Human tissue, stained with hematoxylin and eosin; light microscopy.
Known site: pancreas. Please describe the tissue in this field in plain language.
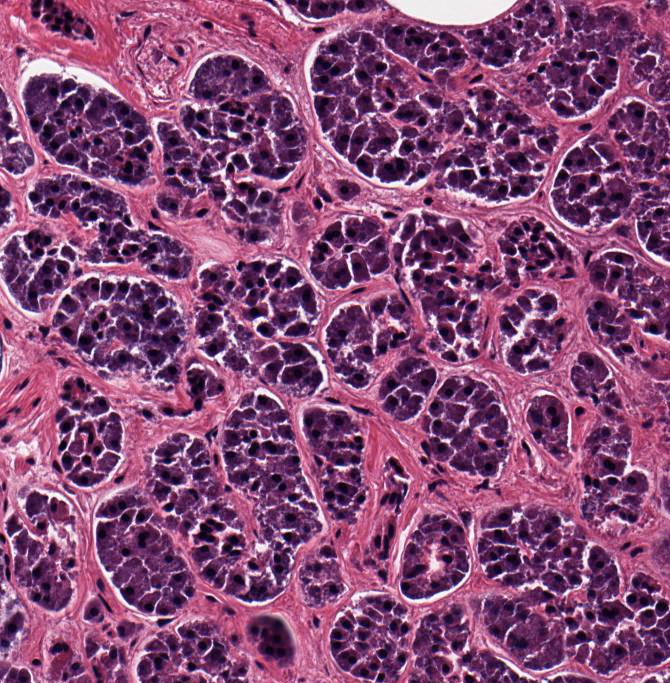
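Look across the whole field and you'll see the cells gathered into rounded nests, some larger, some smaller. Between the nests run bands of pink fibrous stroma, with spindle-shaped nuclei scattered in them. Now look at the nest cells themselves: their cytoplasm is dark purple and granular, and their nuclei are small, round and dark.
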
